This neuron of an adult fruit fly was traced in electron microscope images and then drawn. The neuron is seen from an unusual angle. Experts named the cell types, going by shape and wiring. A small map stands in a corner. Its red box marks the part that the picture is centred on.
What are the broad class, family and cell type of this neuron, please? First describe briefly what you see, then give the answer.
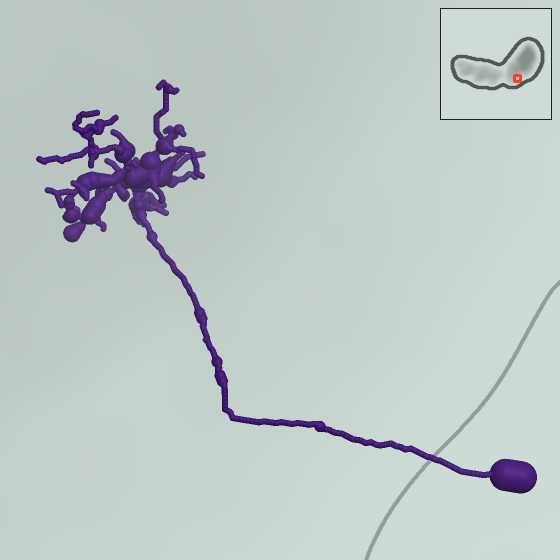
The cell body is at the lower right of the picture. In this view it is about as wide as it is tall. Its broad class is optic-lobe intrinsic neuron. The family is Dm. Its cell type is Dm8b.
